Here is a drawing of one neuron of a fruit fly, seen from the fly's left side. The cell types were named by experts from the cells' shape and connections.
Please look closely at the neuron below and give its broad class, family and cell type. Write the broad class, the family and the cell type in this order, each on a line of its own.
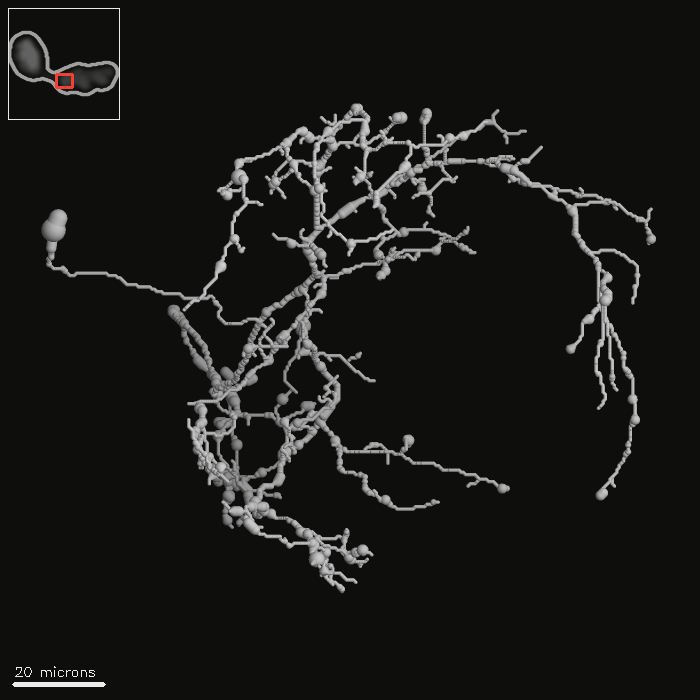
nerve-cord intrinsic neuron
hemilineage 01A
IN01A041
